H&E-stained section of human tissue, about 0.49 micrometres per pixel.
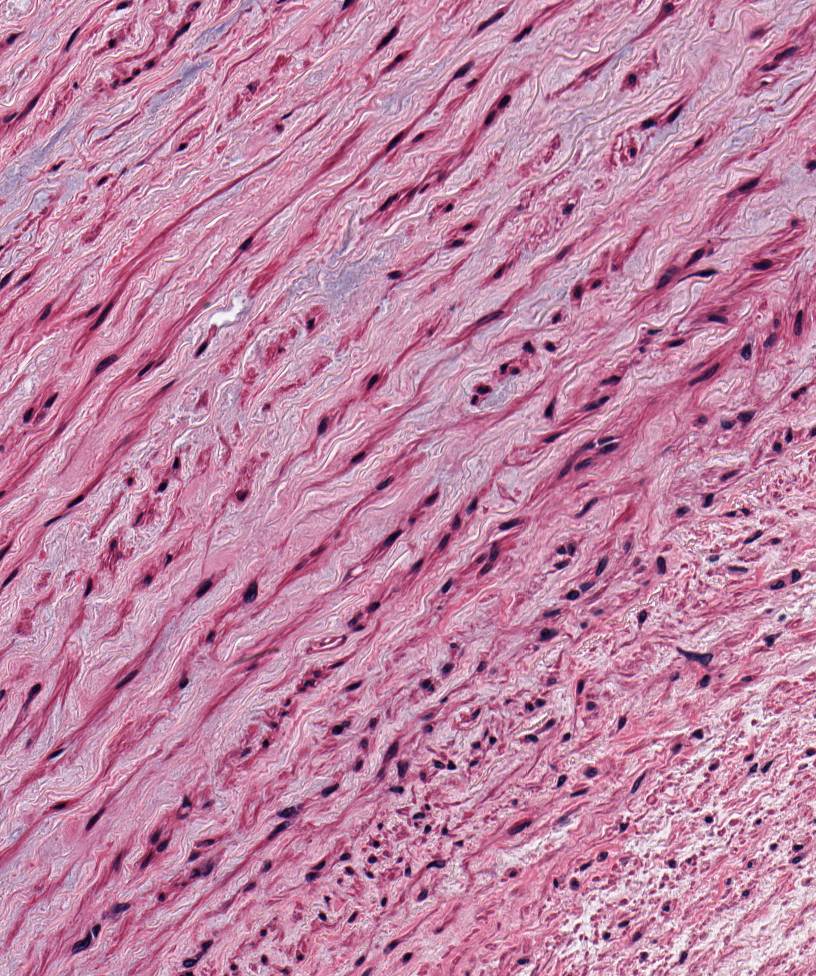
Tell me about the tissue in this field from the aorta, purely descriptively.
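Look across most of the field and you'll find spindle cells whose nuclei are long, tapered and darkly stained. Between those cells, the stroma is made of thin, wavy, pink collagen fibres. Now move to the upper left: faint blue-grey patches of ground substance sit among the fibres there. Notice too that there is no epithelium anywhere in this field.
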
